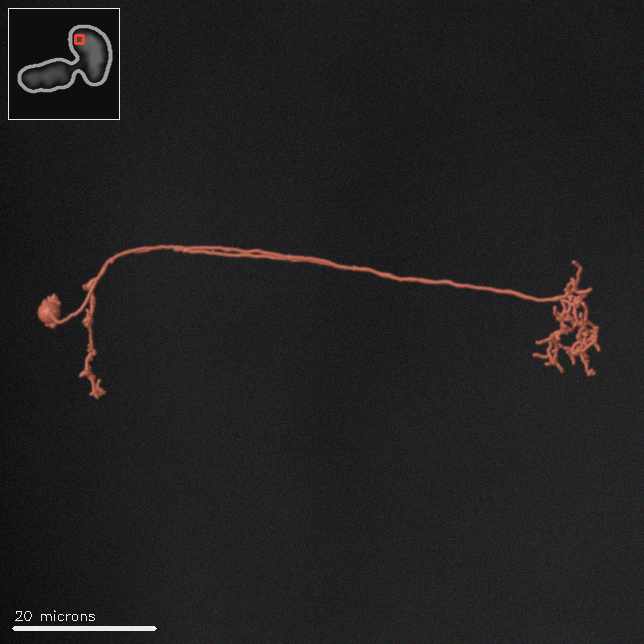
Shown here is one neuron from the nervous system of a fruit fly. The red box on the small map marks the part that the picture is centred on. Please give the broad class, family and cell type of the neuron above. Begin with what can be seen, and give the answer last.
It is in the brain and does not reach the nerve cord. By the scale bar it is about 80 microns wide in this view. It is an optic-lobe intrinsic neuron. The family is T. Its cell type is T5c.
